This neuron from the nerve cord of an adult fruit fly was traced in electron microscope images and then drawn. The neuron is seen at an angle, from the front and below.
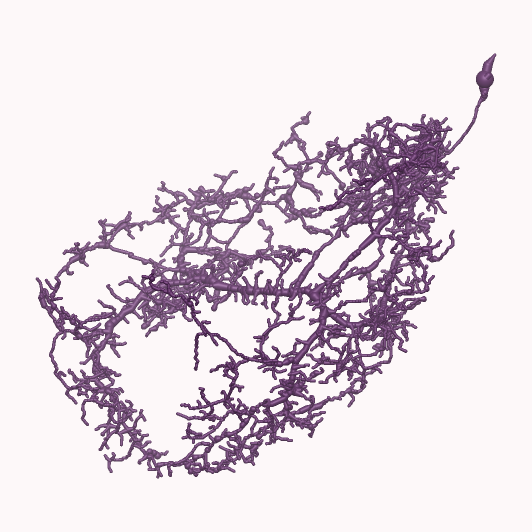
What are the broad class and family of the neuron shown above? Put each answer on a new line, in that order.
nerve-cord intrinsic neuron
hemilineage 17A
